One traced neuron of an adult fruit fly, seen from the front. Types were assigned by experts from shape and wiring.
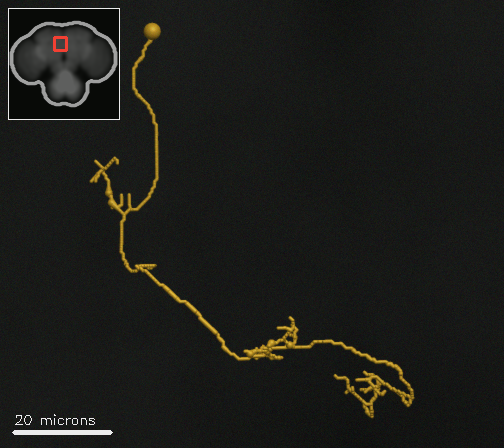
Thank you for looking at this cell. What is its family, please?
class CX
